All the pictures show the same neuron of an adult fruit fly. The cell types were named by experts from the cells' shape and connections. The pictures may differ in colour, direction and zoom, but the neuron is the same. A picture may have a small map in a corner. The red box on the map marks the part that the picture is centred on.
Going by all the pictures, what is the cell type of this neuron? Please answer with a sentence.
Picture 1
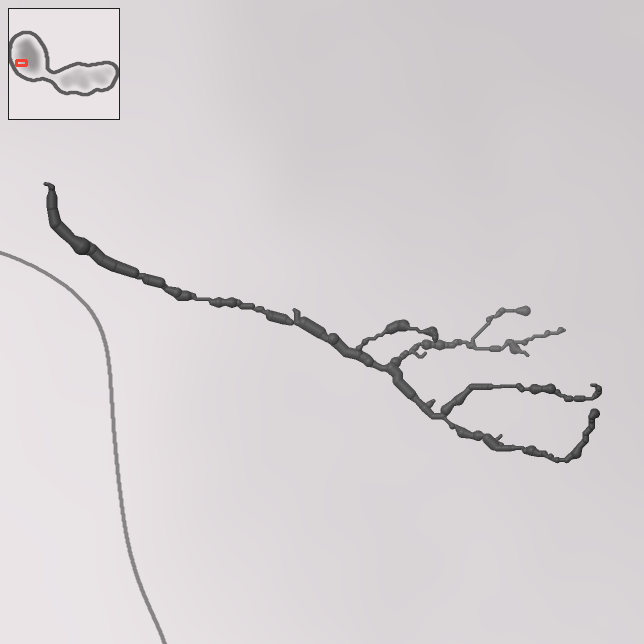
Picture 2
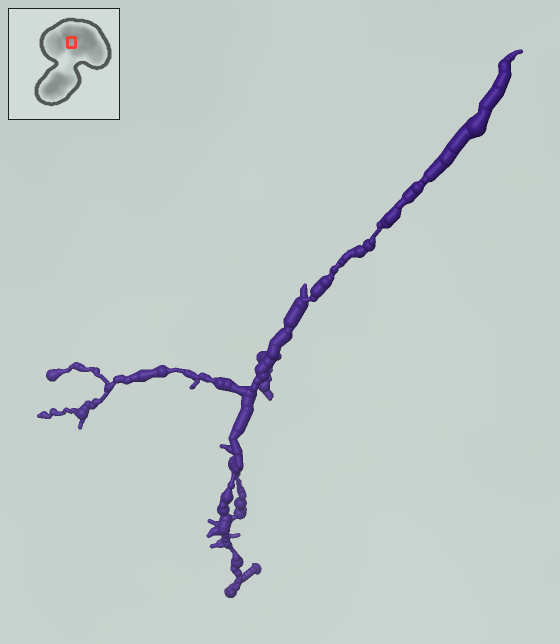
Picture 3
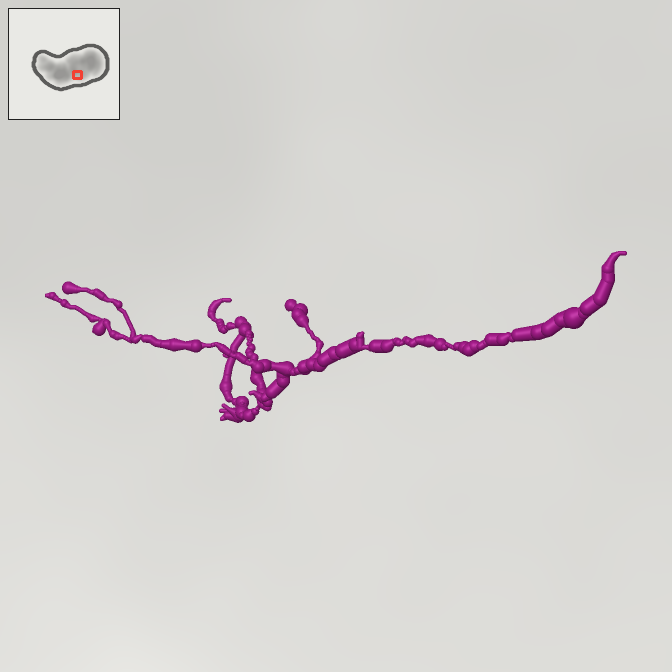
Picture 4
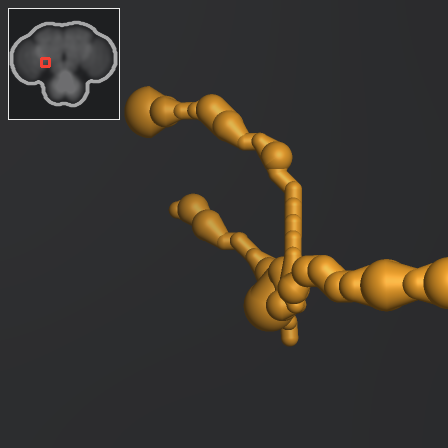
The cell type is JO-A3.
